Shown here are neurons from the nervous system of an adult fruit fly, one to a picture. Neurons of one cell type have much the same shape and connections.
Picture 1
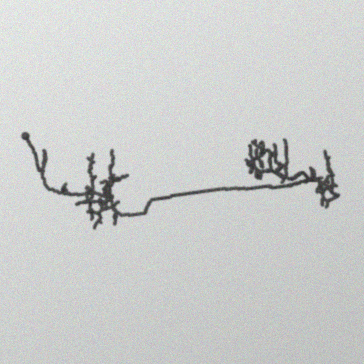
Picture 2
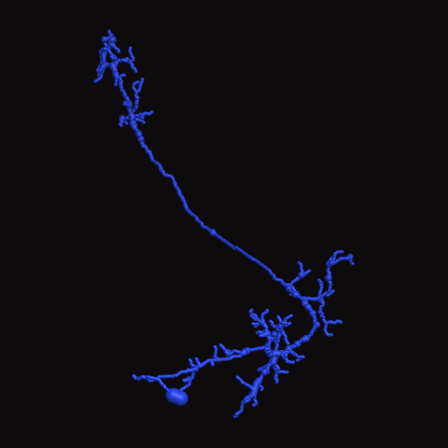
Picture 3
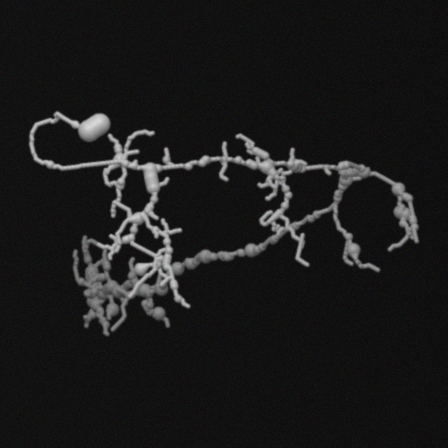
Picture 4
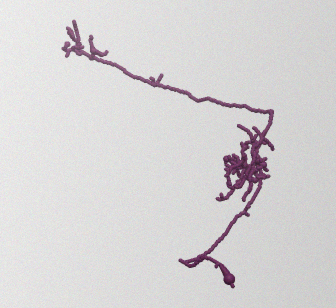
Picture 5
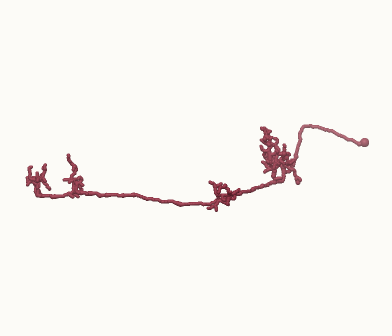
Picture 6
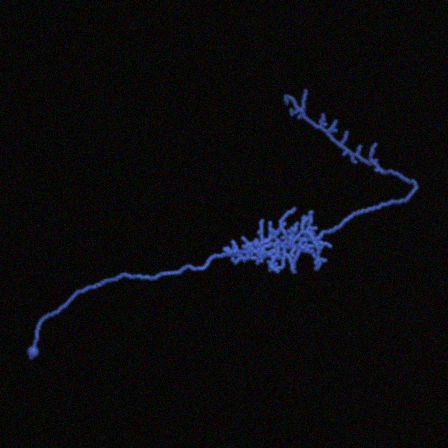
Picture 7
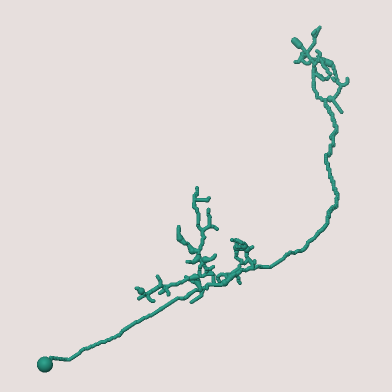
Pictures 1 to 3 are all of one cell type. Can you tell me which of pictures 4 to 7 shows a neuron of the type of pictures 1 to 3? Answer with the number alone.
5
